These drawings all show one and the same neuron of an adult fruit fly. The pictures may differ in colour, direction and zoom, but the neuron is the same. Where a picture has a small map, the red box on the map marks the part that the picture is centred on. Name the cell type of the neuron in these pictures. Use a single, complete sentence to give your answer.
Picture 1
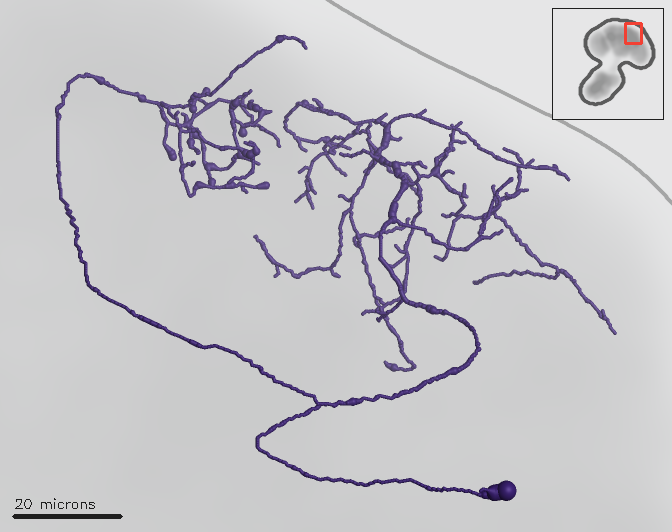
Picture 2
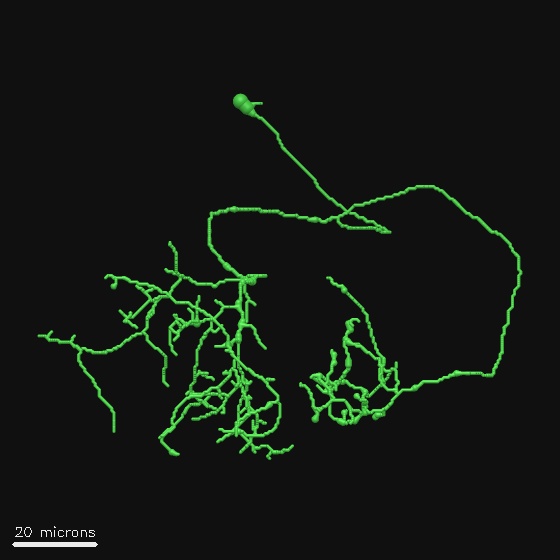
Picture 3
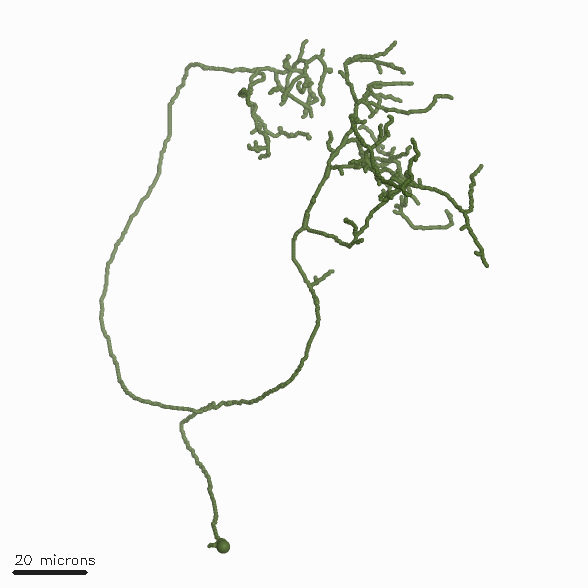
The neuron is typed under the name SLP240_b.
